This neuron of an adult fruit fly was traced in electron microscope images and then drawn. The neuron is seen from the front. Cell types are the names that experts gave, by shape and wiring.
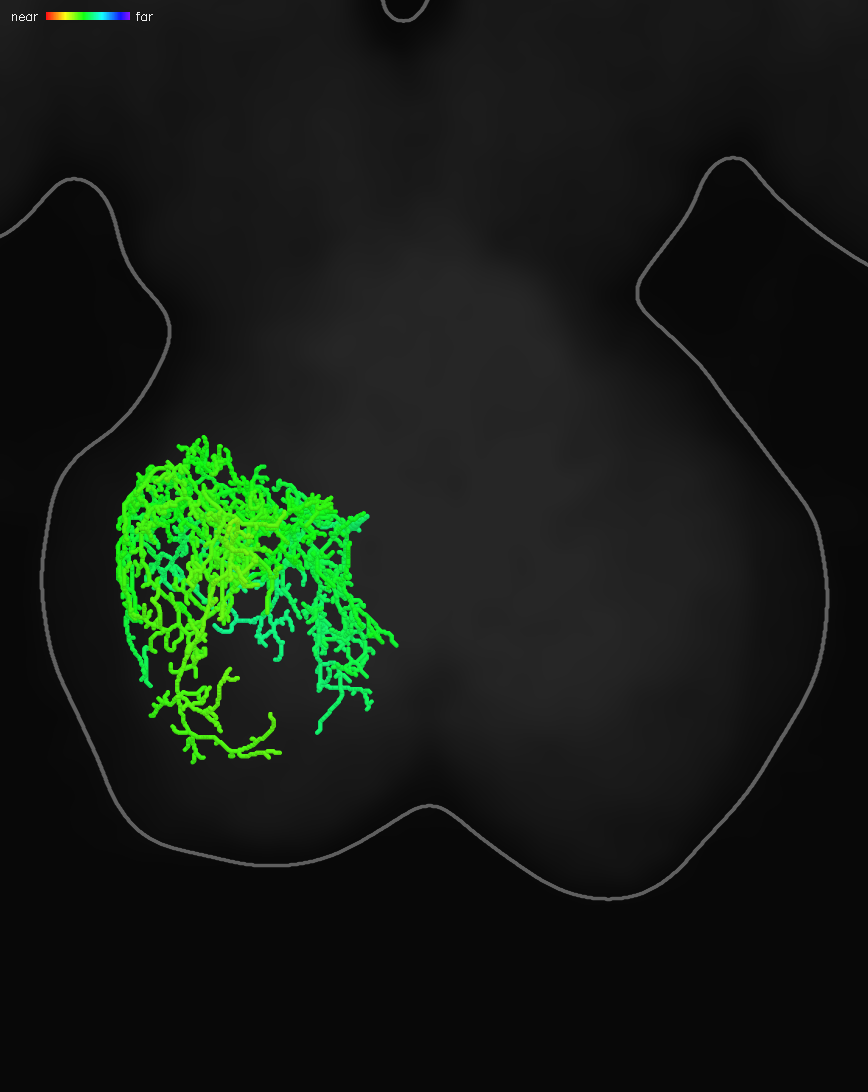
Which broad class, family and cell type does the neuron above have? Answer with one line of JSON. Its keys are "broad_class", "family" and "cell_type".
{"broad_class": "nerve-cord intrinsic neuron", "family": "hemilineage 03B", "cell_type": "IN03B035"}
